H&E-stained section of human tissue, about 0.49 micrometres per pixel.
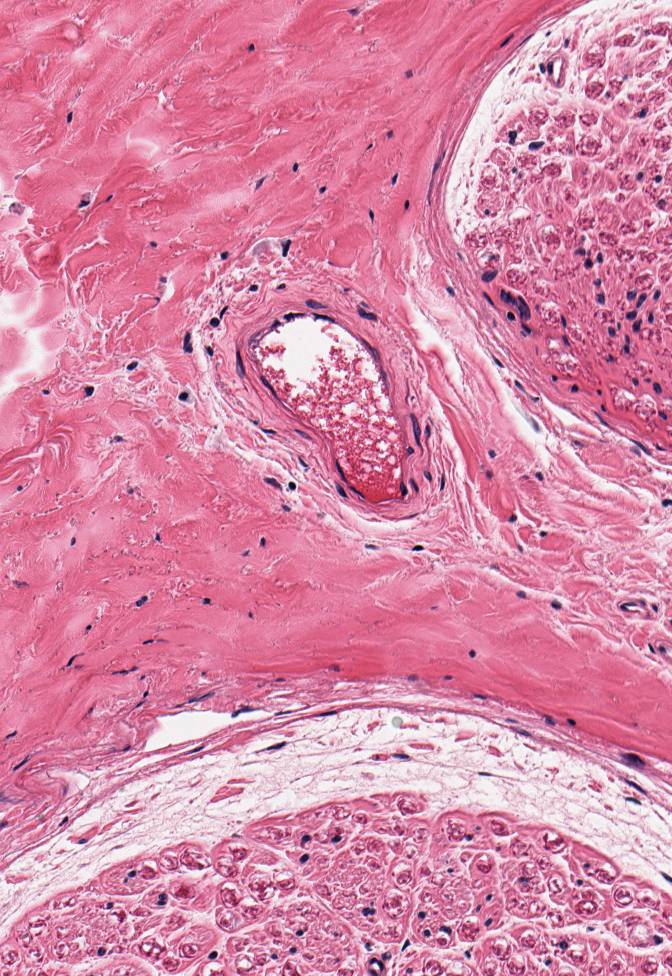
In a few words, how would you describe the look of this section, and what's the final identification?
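Stroma: dense pink collagenous, filling most of the field. One rounded nerve fascicle at upper right, another along the bottom. Fascicles cut across: many small rounded nerve fibres with pale pink centres. Small oval vessel near the field centre, filled with red blood cells. Sparse small dark spindle-shaped nuclei in the collagenous stroma. Tissue: tibial nerve.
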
